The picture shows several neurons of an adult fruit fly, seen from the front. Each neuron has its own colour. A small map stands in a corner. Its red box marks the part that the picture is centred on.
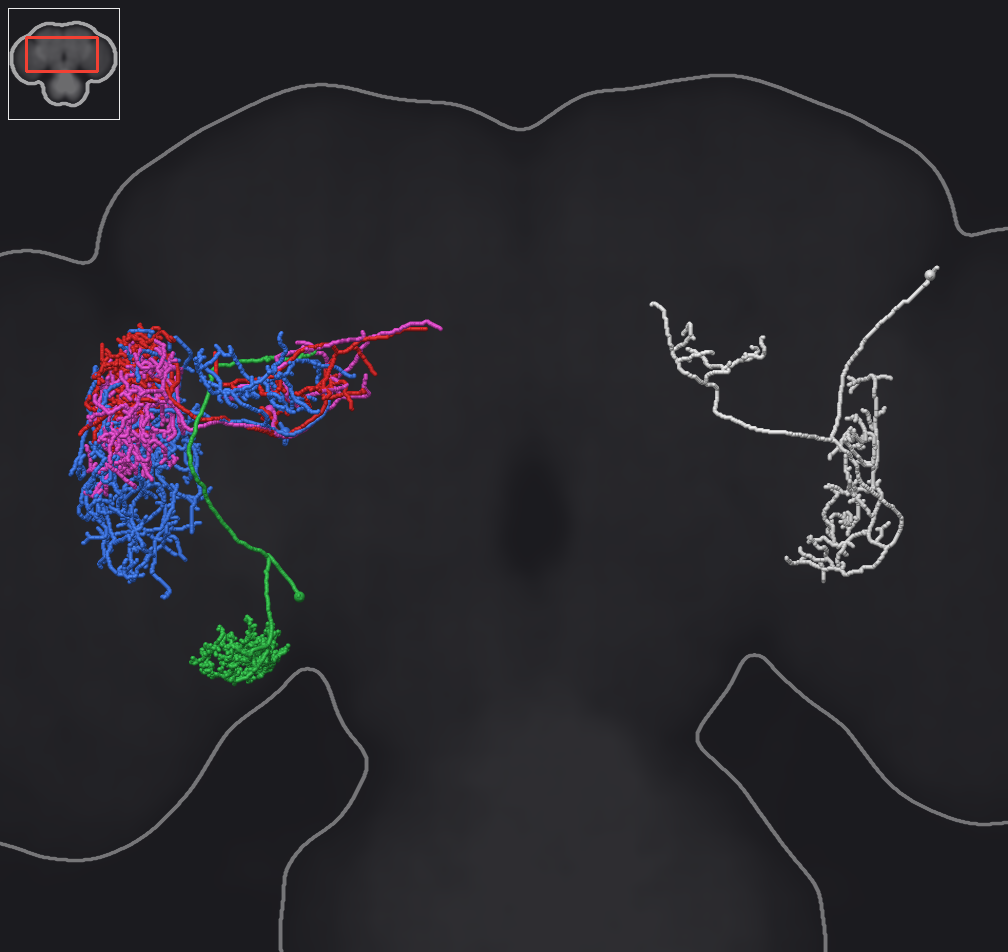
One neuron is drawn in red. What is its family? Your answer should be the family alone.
hemilineage VPNp&v1_ventral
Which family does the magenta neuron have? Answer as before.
hemilineage VPNp&v1_ventral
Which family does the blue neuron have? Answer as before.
hemilineage VPNp&v1_ventral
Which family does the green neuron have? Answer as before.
LC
